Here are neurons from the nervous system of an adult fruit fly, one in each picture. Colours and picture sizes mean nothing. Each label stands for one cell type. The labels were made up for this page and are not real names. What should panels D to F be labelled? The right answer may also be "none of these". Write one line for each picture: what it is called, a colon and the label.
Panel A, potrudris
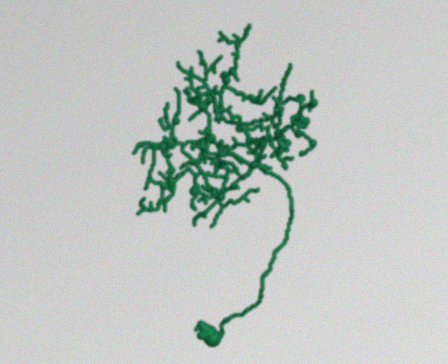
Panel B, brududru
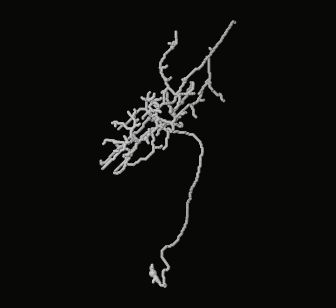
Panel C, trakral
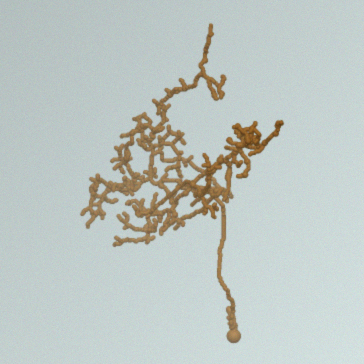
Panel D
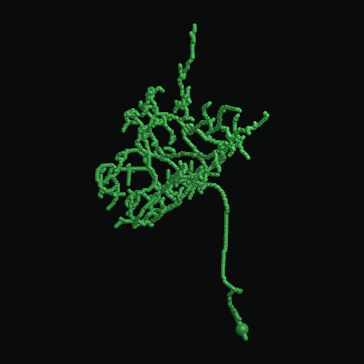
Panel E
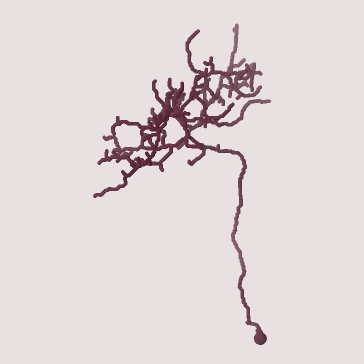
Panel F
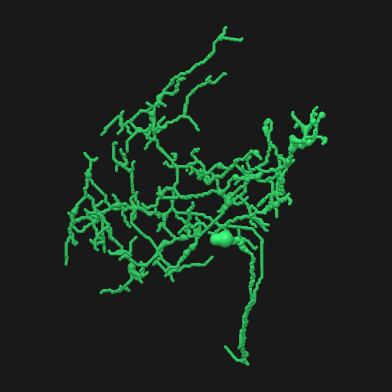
D: potrudris
E: brududru
F: potrudris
